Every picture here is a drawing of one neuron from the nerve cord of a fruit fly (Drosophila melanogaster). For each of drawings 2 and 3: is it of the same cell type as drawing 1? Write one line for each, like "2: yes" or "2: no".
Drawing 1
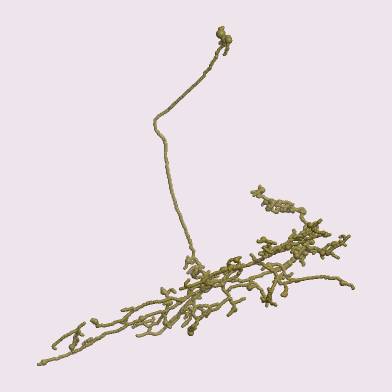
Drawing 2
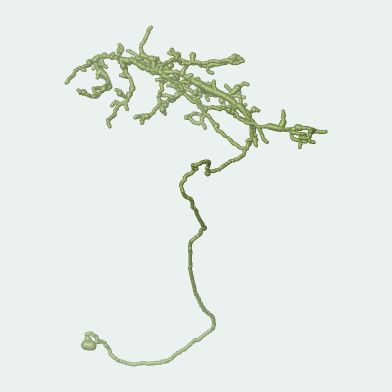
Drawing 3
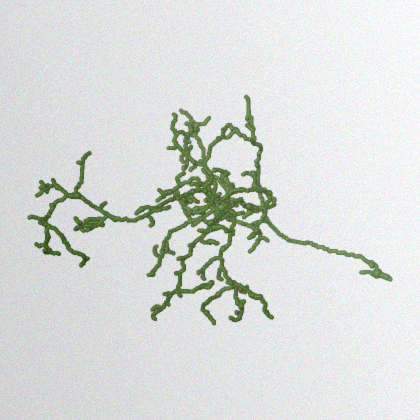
2: no
3: no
